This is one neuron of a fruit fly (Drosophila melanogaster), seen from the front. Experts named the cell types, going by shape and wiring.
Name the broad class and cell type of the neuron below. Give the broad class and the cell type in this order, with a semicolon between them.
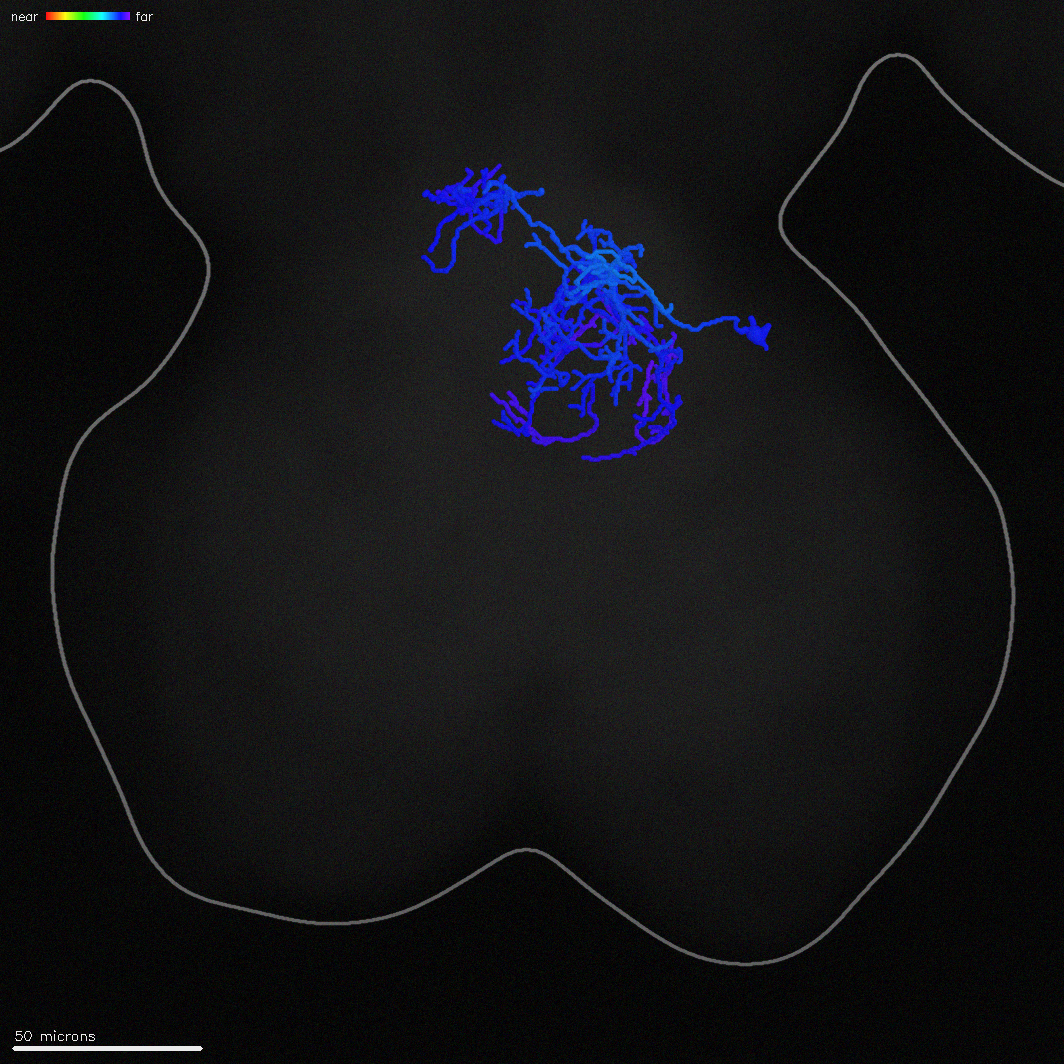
nerve-cord intrinsic neuron; INXXX353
